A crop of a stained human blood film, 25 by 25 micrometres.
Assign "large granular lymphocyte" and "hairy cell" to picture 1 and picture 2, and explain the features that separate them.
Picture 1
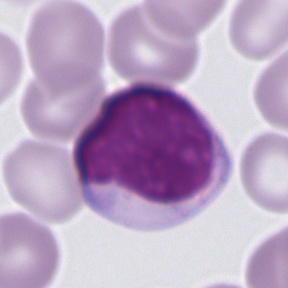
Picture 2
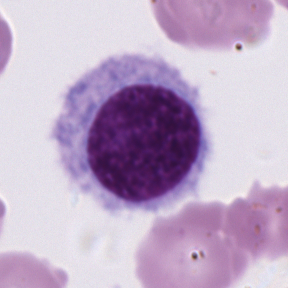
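Picture 1 shows a large granular lymphocyte, and picture 2 a hairy cell. The first cell is about 13 micrometres across with a roughly round, smooth outline, whereas the second is about 14 micrometres across, roughly round but with a finely ragged, fuzzy edge. In picture 1 the nucleus, about 11 micrometres across, sits toward the top and fills about 70% of the cell's area, so most of the cytoplasm lies below it as a pale blue crescent. In picture 2 the nucleus is round, about 10 micrometres across, and fills about 60% of the area; it lies off-centre toward the lower right, leaving the widest band of cytoplasm at the upper left. The cytoplasm of the large granular lymphocyte holds only a few fine purplish dots.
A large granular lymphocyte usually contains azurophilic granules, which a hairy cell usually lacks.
In the hairy cell the cytoplasm contains no vacuoles, and the nucleus shows no nucleoli.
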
